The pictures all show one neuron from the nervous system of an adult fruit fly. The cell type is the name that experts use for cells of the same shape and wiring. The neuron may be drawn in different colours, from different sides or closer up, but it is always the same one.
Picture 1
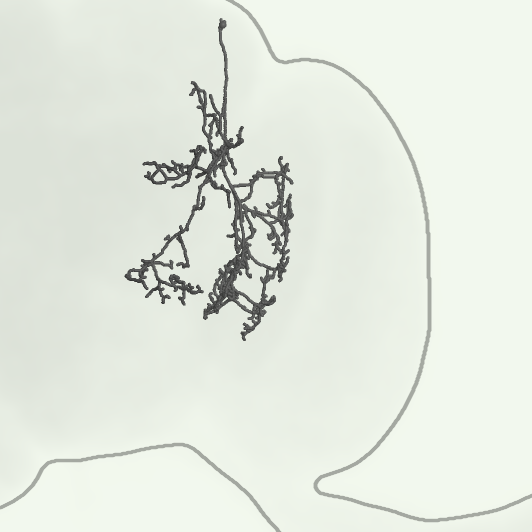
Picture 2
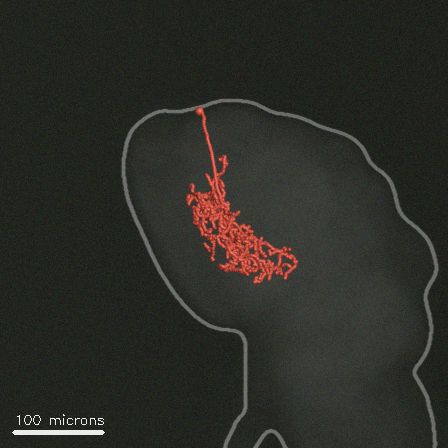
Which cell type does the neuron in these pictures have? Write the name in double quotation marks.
"LoVP50"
